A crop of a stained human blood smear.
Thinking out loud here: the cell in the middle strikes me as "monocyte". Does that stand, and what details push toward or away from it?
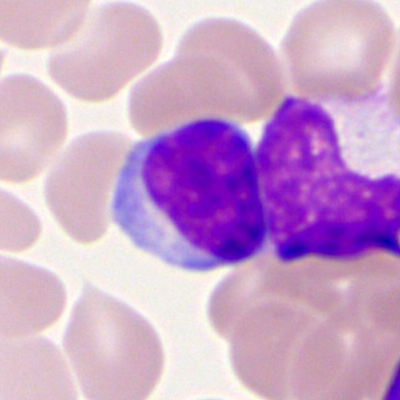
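I'd have to say no: this is a lymphocyte rather than a monocyte. What tips it is the chromatin, dark purple and coarsely clumped.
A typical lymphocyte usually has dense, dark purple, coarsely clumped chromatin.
Beyond that, I see a smooth, rounded outline and pale blue cytoplasm without any granules.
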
